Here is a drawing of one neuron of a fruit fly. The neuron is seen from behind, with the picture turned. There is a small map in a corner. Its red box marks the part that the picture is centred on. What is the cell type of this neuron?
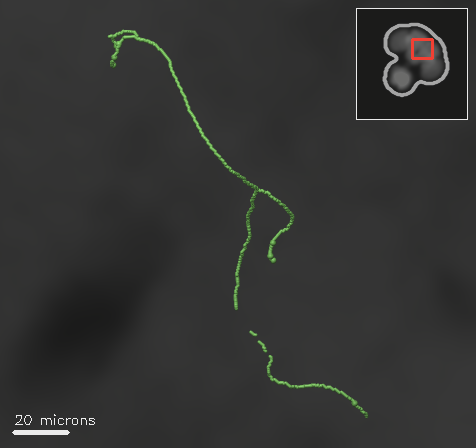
ORN_DA2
